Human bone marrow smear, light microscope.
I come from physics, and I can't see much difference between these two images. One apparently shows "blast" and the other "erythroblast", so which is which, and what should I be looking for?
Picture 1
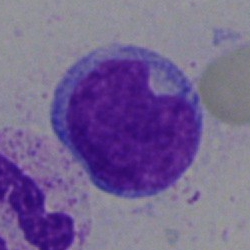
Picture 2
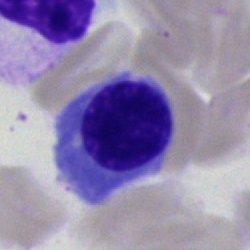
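A blast occupies picture 1, an erythroblast picture 2. The blast is round with a smooth border; the erythroblast has an irregular outline, ragged at the lower left. Both cells have blue cytoplasm: stained blue in the blast, a clear medium blue in the erythroblast.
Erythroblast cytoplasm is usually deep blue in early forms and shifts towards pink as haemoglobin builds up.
In the blast, a pale clear area of cytoplasm lies within the nuclear notch. The erythroblast nucleus is off-centre, pushed toward the right, and contains no visible nucleolus; its cytoplasm shows no visible granules.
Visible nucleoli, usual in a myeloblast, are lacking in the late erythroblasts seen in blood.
Pale red cells crowd against the erythroblast on several sides.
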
